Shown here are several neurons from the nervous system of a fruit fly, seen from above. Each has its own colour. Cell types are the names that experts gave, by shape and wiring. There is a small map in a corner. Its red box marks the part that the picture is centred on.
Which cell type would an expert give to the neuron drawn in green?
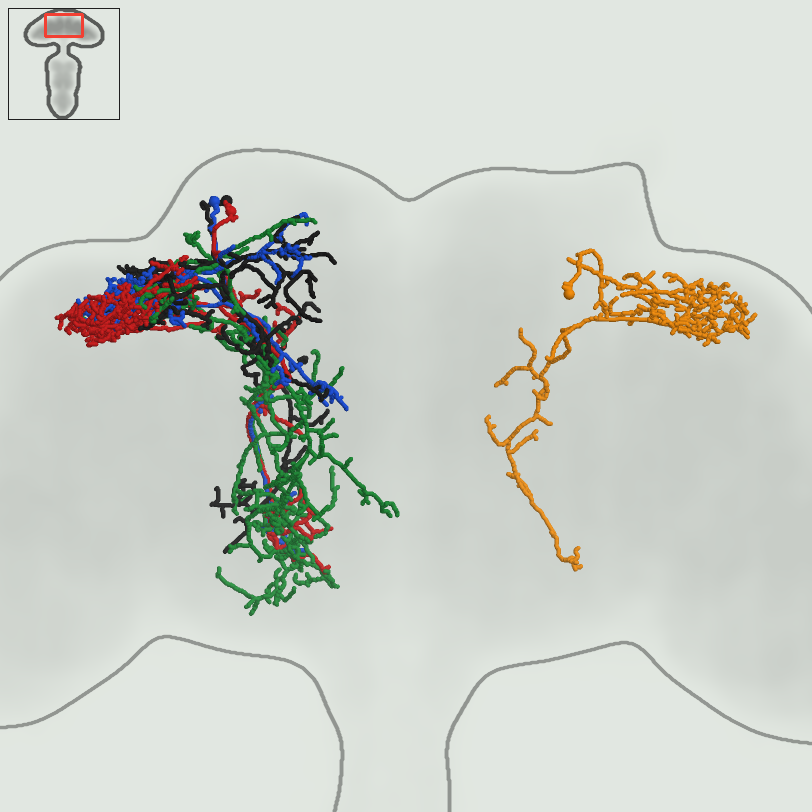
LAL025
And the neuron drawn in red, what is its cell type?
AOTU017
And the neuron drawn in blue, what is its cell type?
AOTU015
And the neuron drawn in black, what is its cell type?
AOTU016_a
